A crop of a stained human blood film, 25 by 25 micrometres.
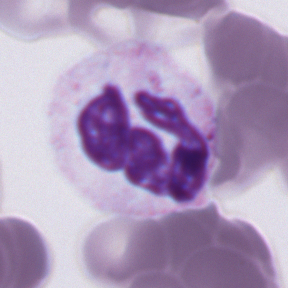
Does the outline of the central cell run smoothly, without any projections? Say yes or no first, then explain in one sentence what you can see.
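Yes. The cell outline is round and smooth.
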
